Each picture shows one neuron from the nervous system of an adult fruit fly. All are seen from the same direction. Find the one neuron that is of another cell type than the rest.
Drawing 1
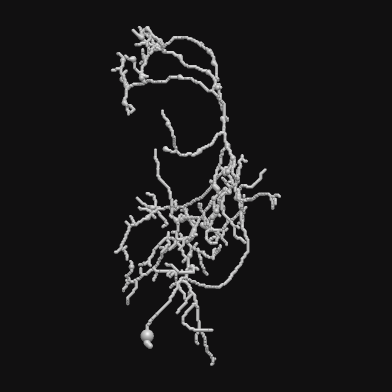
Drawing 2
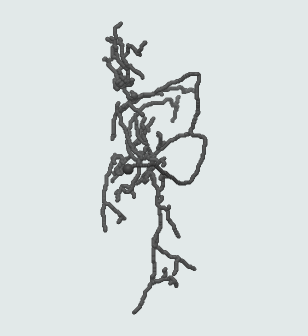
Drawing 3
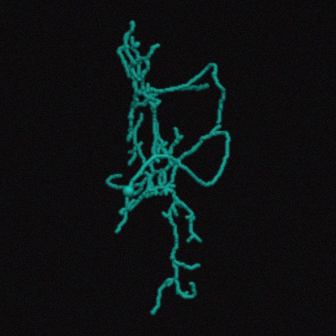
Drawing 1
